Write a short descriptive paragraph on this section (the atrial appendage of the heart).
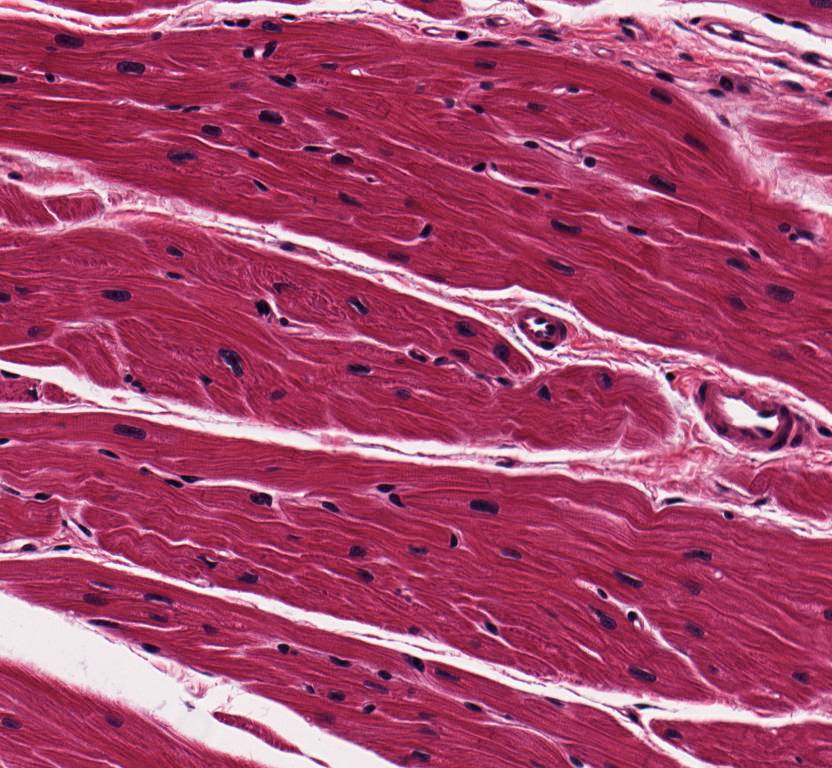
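In each muscle fibre, the oval nuclei sit centrally rather than at its edge. The fibre cytoplasm is deep pink with fine lengthwise streaks. Just right of centre, a few small blood vessels lie in the connective tissue between bundles. No fat cells are seen anywhere.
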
